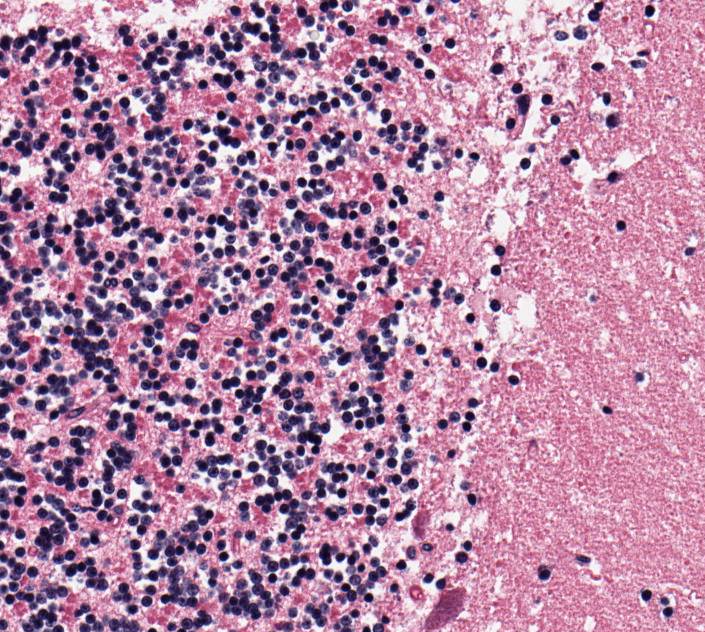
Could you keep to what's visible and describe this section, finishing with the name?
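The field divides into two zones. On the left, small, round, dark-staining nuclei with very little visible cytoplasm are densely crowded, interrupted by small irregular pink islands that lack nuclei. On the right, a sparsely cellular zone of finely granular pink neuropil holds only a few scattered small nuclei. This section is cerebellum.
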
